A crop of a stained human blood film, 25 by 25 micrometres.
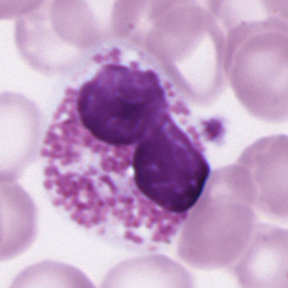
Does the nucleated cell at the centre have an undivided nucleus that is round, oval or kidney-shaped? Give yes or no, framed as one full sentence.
No, its nucleus is not undivided; it is divided into lobes or segments.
